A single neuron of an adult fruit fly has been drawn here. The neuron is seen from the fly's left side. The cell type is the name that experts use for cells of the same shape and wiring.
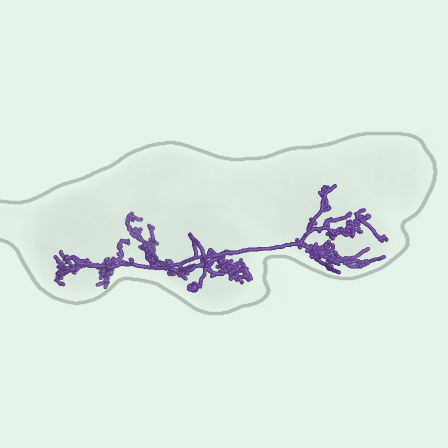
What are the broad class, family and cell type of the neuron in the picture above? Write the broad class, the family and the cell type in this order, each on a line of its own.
nerve-cord intrinsic neuron
hemilineage 05B
IN05B036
